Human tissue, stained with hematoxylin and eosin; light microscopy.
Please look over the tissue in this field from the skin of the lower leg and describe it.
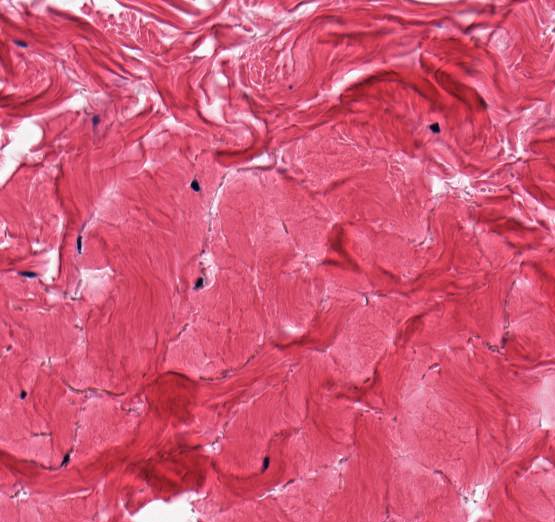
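Look first at how the field is filled: thick pink collagen bundles, densely packed, running in many different directions. Now follow them upward; in the upper part the bundles become wavy and curving. Between the bundles, nuclei are sparse, scattered one at a time. The few you can find are small and dark, flattened or spindle-shaped, as in fibroblasts.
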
